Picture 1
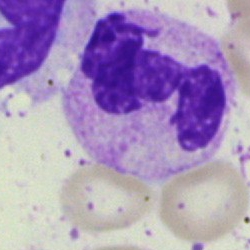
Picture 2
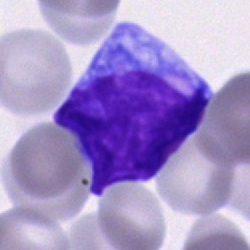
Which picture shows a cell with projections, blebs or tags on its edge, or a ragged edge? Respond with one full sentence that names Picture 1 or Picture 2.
Rough is the outline of the cell in picture 2.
